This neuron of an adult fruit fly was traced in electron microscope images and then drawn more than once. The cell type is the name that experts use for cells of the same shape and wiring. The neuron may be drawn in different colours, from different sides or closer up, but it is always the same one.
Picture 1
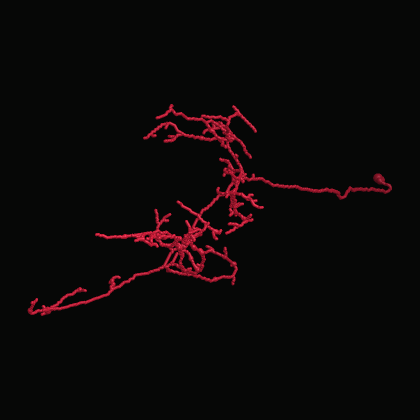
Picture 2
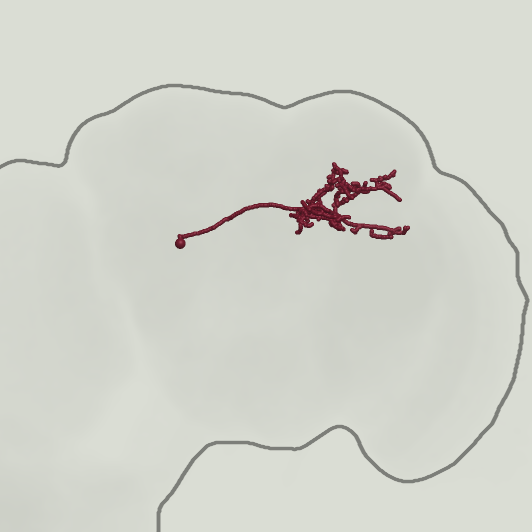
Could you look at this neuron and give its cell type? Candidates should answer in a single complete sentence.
Within the cell type CB2059 sits this neuron.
